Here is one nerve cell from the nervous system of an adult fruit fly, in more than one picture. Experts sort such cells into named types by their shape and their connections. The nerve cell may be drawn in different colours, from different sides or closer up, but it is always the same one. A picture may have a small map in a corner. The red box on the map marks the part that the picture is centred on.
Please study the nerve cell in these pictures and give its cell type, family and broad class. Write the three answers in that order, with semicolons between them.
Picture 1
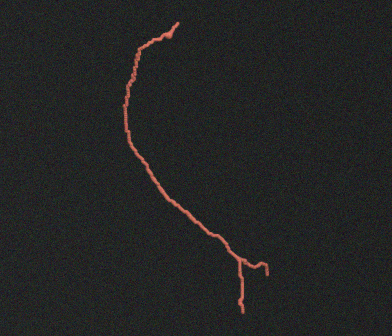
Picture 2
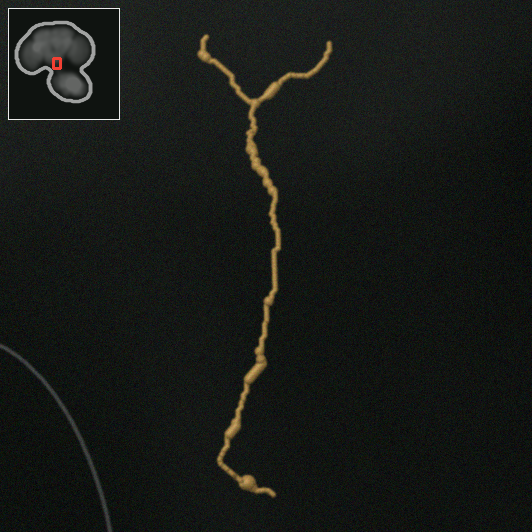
BM_InOm; class mechanosensory; sensory neuron entering the brain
